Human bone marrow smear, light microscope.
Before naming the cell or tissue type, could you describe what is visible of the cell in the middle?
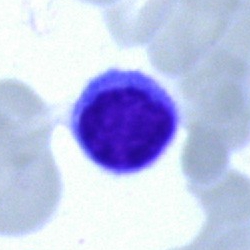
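Looking at the rim of cytoplasm, I see that it is blue. The chromatin is dense and dark purple, with only faint mottling. I can't find any granules in the cytoplasm, and there are no vacuoles anywhere in the cell. This is a lymphocyte.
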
